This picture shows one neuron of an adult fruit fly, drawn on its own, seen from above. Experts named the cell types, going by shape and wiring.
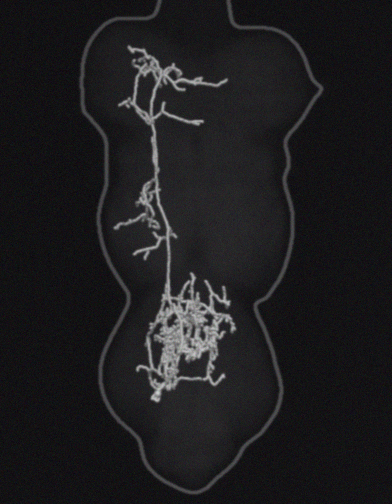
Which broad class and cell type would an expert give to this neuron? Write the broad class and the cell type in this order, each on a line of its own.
nerve-cord intrinsic neuron
INXXX062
